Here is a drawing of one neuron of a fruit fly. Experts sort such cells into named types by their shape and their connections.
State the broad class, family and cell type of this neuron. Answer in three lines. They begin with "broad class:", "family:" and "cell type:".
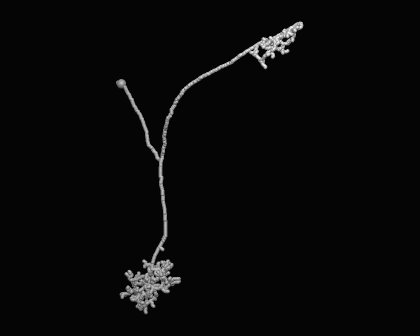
broad class: visual projection neuron
family: hemilineage VPNd2
cell type: LC10d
